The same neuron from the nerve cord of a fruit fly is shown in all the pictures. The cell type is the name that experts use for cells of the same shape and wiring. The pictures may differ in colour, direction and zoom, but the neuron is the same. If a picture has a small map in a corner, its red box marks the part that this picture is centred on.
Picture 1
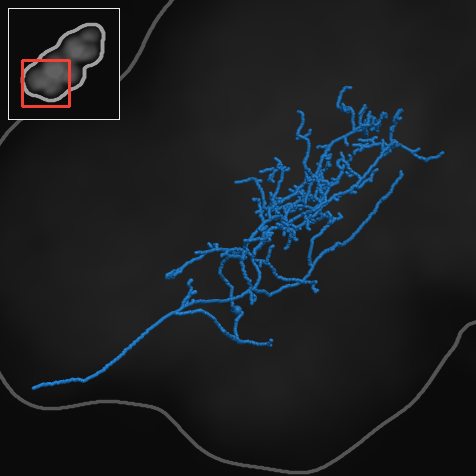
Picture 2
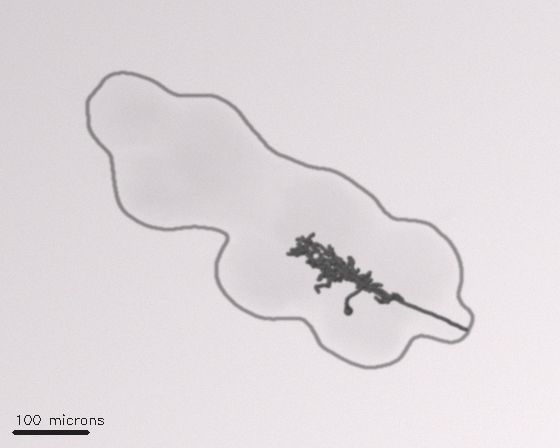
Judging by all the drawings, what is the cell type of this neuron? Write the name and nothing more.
AN05B083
